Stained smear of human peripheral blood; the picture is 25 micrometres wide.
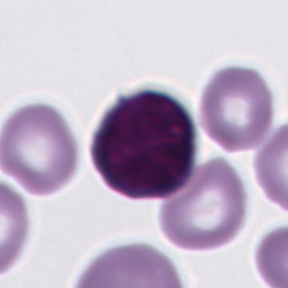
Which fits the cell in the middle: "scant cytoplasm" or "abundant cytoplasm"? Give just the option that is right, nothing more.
Scant cytoplasm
